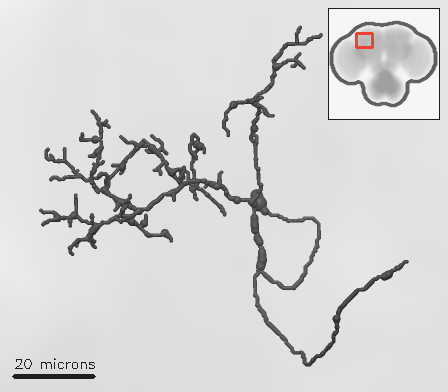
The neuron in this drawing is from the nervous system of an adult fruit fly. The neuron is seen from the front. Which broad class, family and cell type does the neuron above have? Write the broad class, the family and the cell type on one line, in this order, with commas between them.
central-brain intrinsic neuron, hemilineage DL1_ventral, LHPV8c1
